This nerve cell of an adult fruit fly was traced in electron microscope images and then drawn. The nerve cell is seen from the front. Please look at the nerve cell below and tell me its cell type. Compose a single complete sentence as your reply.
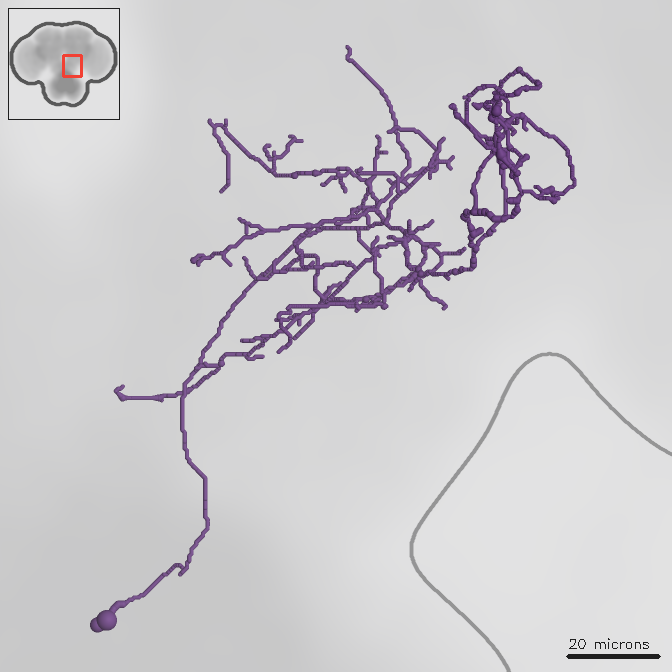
Cell type CB0982 is what this nerve cell is.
